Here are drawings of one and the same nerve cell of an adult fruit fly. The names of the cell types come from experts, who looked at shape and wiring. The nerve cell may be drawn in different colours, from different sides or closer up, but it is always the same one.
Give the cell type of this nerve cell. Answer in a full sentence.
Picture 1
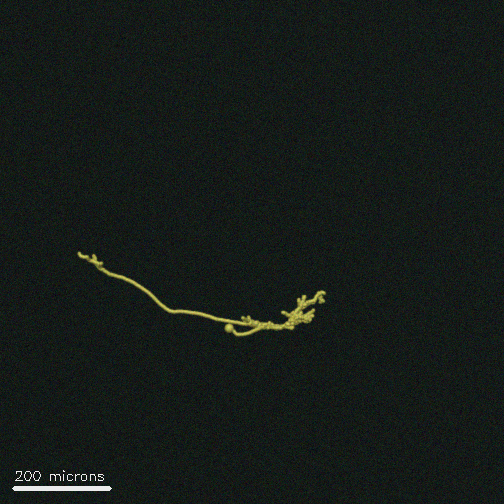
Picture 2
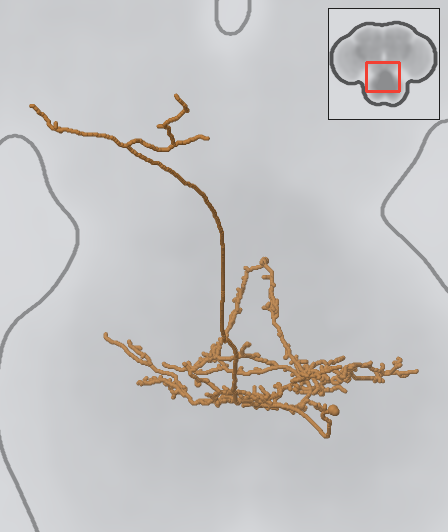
The cell type is AN08B061.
